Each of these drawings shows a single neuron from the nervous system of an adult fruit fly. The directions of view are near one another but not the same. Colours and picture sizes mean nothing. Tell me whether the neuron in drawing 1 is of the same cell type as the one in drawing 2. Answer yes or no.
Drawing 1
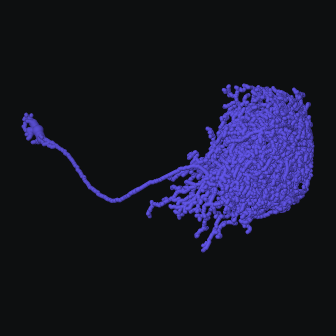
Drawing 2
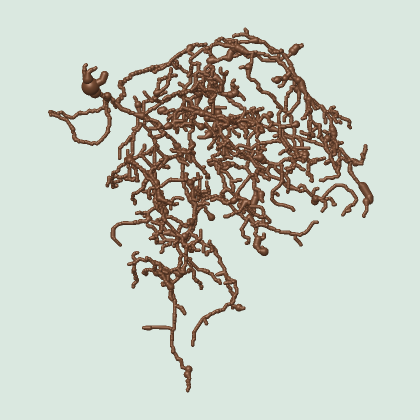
no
